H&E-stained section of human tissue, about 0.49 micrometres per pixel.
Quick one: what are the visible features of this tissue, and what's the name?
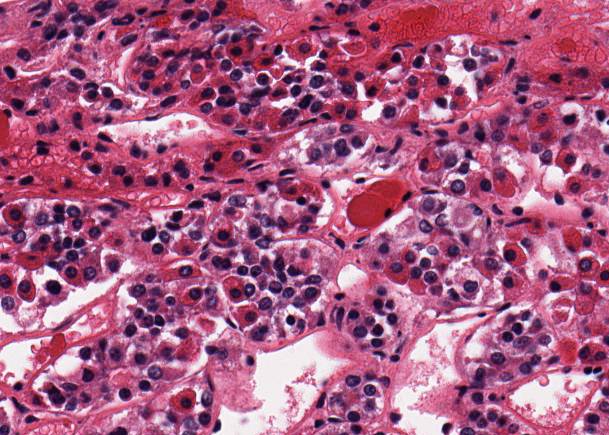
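Rounded nests and cords of cells are separated by thin pink strands of connective tissue. Many cells with bright red cytoplasm are scattered among them, intermixed with cells whose cytoplasm is pale or faintly purple. Most nuclei are round and darkly stained. The tissue is pituitary.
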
